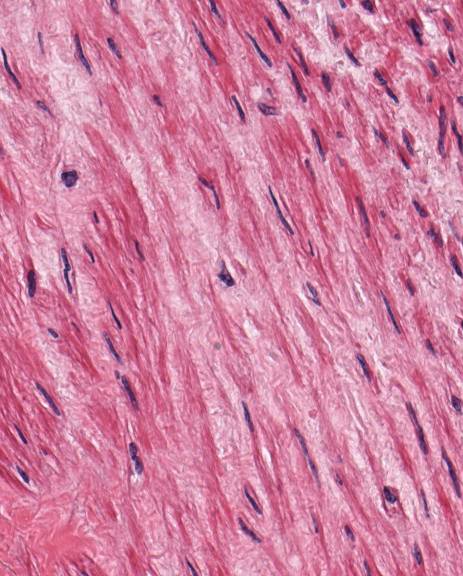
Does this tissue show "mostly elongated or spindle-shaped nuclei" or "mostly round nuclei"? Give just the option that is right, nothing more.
Mostly elongated or spindle-shaped nuclei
